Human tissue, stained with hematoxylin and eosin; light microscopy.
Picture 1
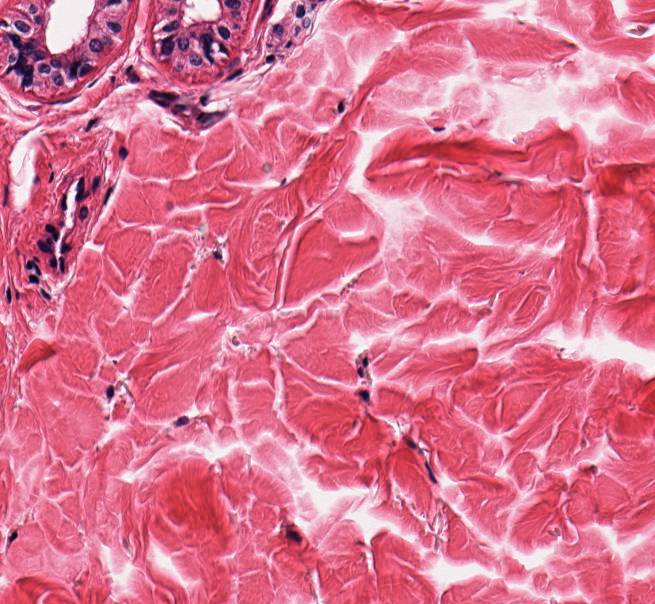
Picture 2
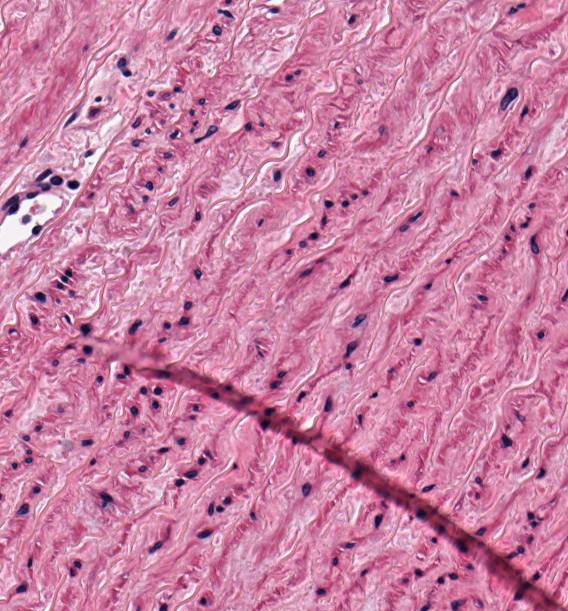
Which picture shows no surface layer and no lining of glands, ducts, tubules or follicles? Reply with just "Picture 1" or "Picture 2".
Picture 2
